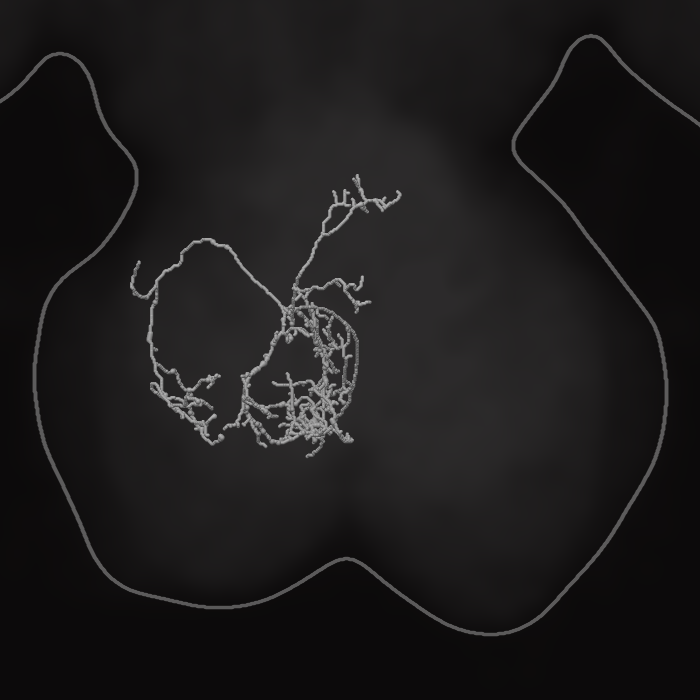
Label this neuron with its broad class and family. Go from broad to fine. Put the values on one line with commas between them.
nerve-cord intrinsic neuron, hemilineage 04B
